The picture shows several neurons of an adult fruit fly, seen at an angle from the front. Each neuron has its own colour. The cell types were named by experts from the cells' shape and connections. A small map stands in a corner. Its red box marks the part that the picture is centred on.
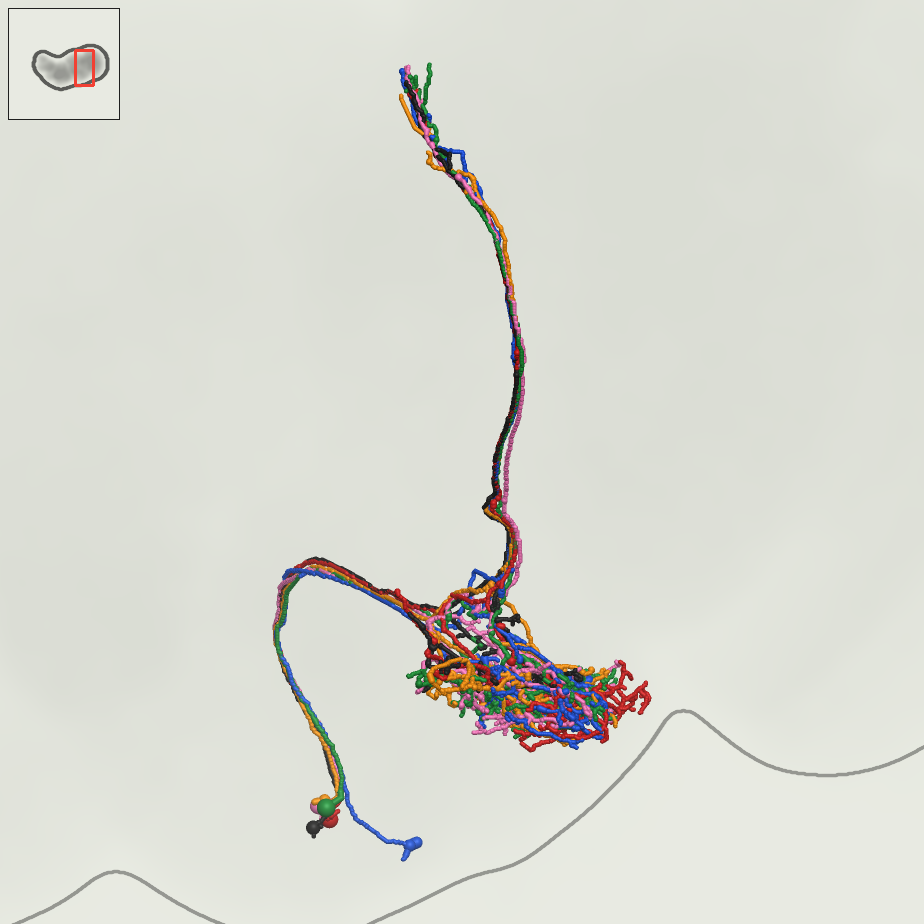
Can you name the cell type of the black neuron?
PRW006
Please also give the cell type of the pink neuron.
PRW013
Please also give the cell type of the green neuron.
PRW031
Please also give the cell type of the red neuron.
PRW005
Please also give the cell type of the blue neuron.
PRW042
